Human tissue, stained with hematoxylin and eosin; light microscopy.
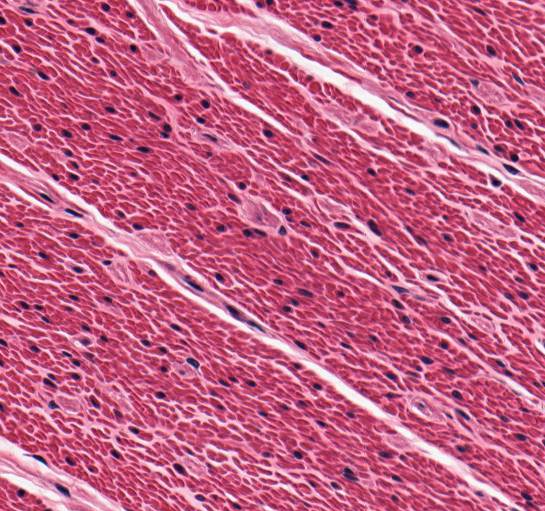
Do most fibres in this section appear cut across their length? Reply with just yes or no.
No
